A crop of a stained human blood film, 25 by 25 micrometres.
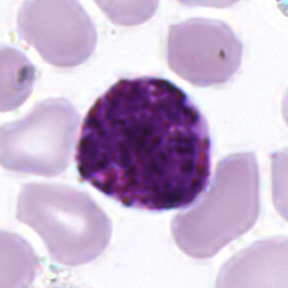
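Basophil. Granules overlie the nucleus, hiding its outline, and reach right out to the cell edge. No vacuoles visible; no surface projections.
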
